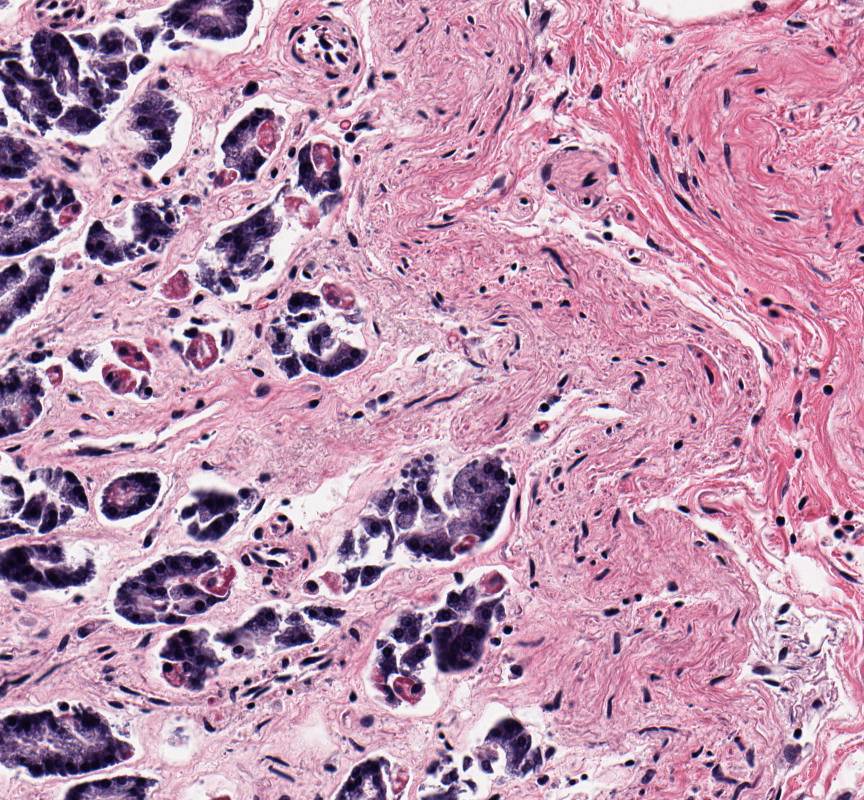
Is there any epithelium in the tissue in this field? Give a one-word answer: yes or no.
Yes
